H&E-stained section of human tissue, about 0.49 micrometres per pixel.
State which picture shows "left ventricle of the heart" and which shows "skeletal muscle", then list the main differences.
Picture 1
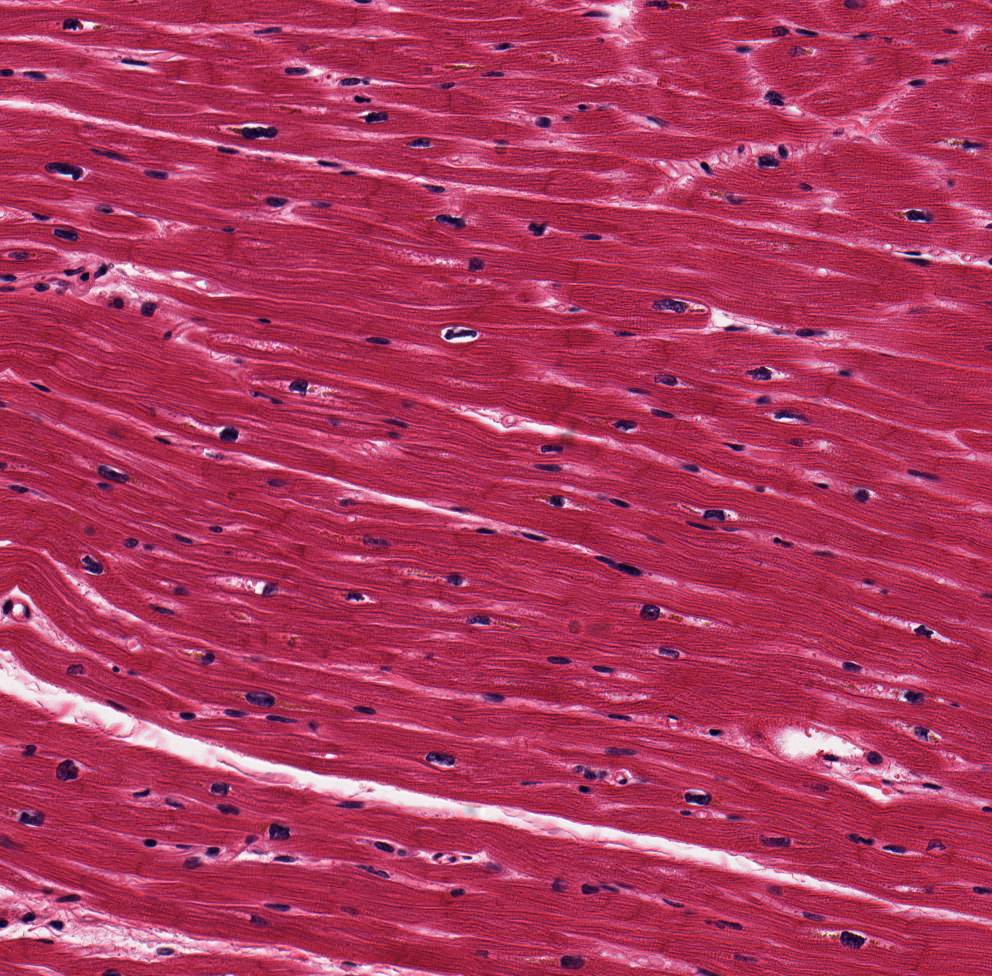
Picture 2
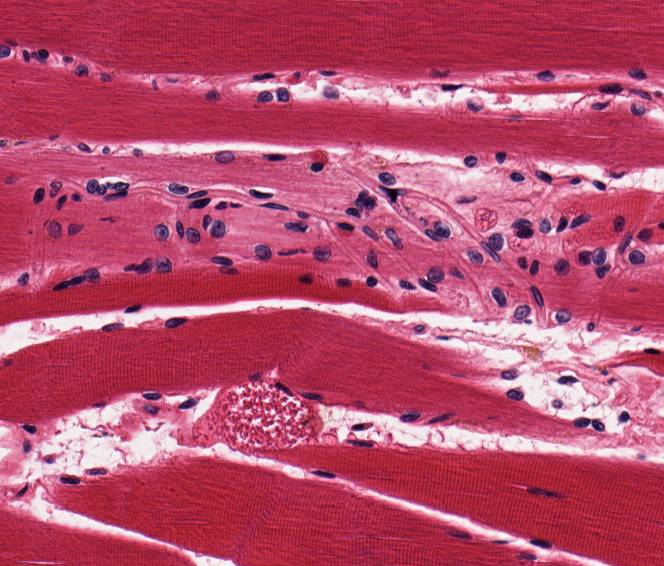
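Of the two, picture 1 shows the left ventricle of the heart and picture 2 shows skeletal muscle. In picture 1, muscle fibres run in parallel across nearly the whole field, sloping gently from upper left to lower right. They branch and merge with their neighbours instead of running as separate unbranched cylinders. Their nuclei are oval and central, with the long axis lying along the fibre. Toward the upper right corner the fibres curve and are cut more obliquely. The fibres in picture 2 show fine transverse cross-striations, and their cytoplasm stains a deep red with eosin. Here the nuclei are flattened and sit at the fibre edges.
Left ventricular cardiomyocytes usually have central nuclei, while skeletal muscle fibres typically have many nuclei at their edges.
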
